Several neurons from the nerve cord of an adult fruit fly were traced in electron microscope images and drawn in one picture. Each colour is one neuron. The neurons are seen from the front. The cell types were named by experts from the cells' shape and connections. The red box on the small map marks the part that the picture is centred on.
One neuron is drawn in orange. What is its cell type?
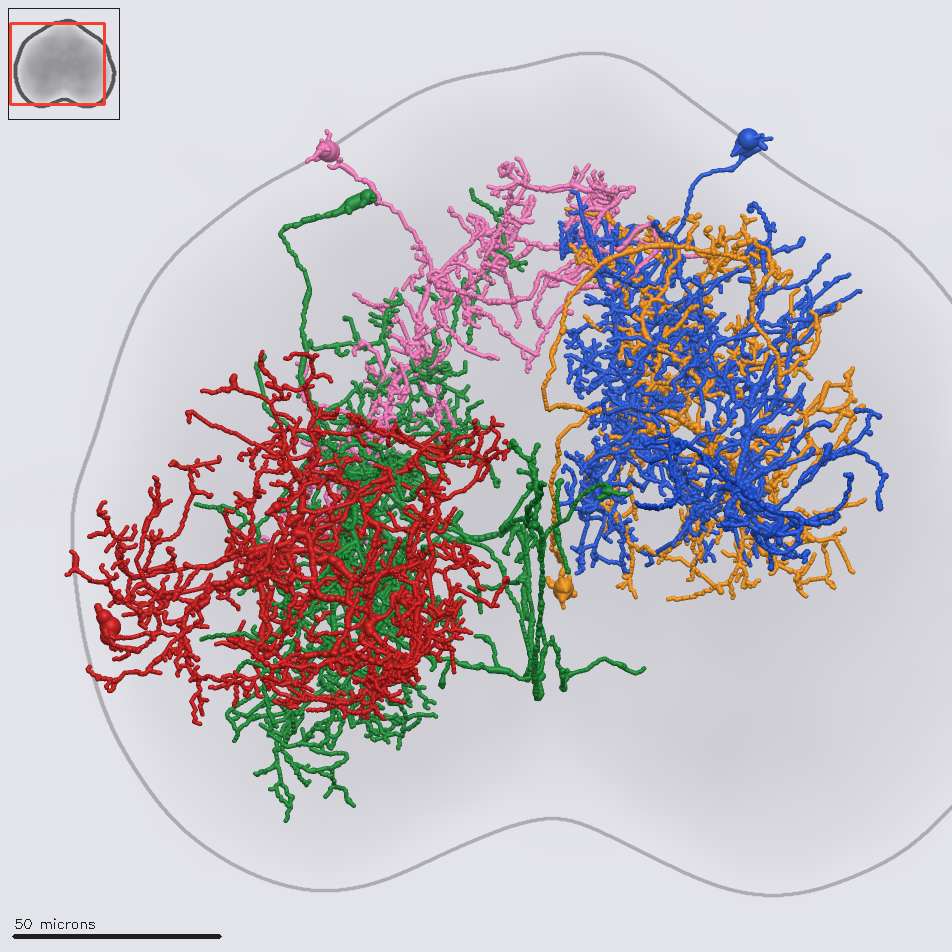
IN02A014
